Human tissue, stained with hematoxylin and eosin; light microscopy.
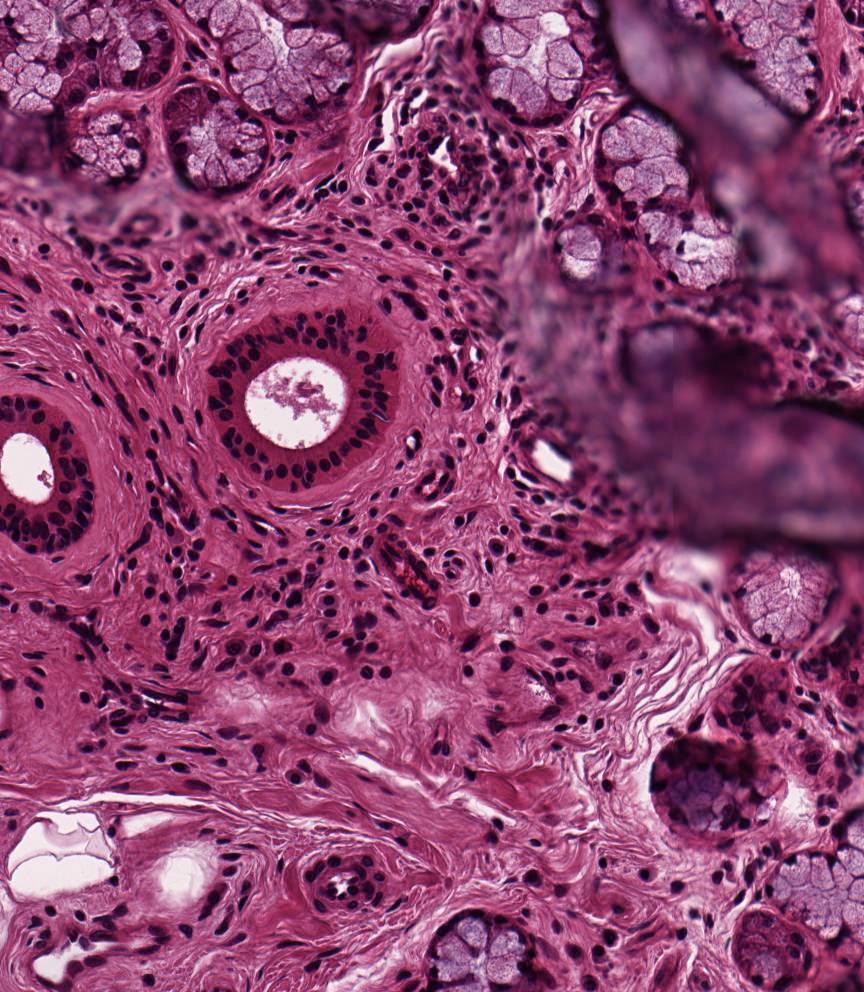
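Minor salivary gland. Acinar clusters line the top and right edges; ducts and fibrous stroma fill the left and centre. Note the mucous cells: pale, foamy, lilac-blue cytoplasm, small dark nuclei flattened basally. Both ducts are lined by epithelium over one cell thick with crowded dark nuclei, each wrapped in a concentric pink collagen cuff.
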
